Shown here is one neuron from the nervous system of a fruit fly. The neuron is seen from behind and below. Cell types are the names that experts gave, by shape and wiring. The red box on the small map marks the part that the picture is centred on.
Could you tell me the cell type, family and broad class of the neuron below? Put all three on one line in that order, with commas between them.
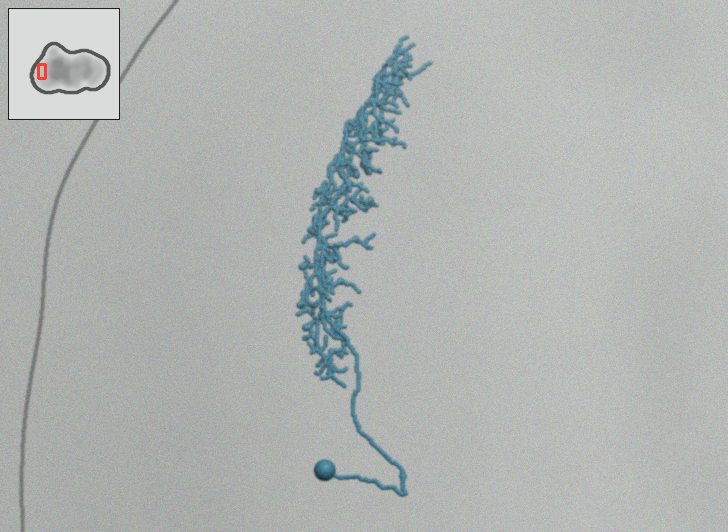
LPi3412, LPi, optic-lobe intrinsic neuron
